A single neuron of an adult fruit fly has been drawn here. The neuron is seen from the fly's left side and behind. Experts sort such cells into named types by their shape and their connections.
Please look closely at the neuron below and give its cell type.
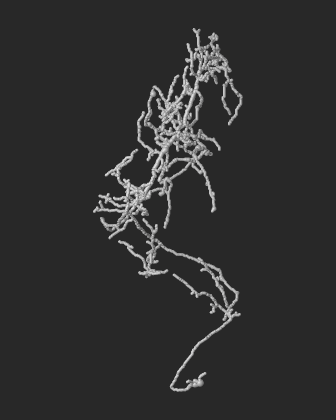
CB0630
